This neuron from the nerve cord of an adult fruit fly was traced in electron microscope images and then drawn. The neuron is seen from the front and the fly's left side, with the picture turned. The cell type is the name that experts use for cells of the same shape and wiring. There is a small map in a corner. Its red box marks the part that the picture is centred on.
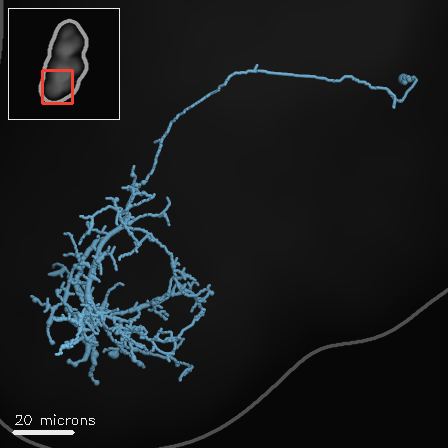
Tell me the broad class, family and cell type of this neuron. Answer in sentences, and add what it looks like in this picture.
It is a nerve-cord intrinsic neuron. Its family is hemilineage 12B. It is of cell type IN12B026. By the scale bar it is about 130 microns wide in this view. Dozens of branch ends can be seen.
